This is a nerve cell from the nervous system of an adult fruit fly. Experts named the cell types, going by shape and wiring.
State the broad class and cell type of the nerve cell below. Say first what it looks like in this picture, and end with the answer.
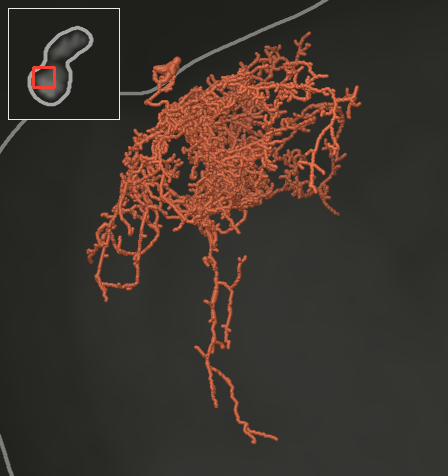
In this view it is taller than it is wide. This is a central-brain intrinsic neuron. It is of cell type GNG511.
